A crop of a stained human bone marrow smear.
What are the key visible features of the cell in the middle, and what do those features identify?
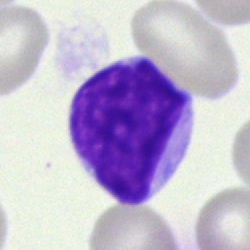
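The nucleus is large; it fills most of the cell. I see only a thin crescent of pale blue cytoplasm along the right side. The chromatin is dark purple, mottled with small paler spots. So I'd call this a blast.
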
